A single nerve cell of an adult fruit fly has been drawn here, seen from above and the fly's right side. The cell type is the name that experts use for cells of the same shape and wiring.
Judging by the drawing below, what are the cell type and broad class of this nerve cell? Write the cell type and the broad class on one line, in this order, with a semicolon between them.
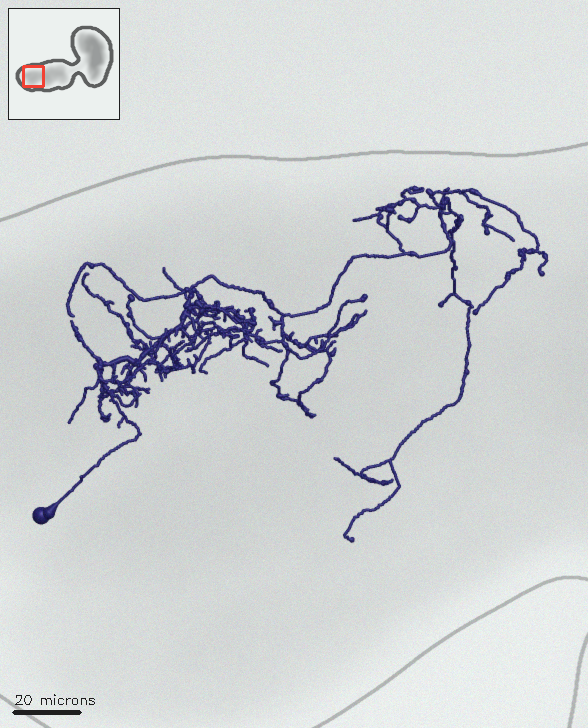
INXXX339; nerve-cord intrinsic neuron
